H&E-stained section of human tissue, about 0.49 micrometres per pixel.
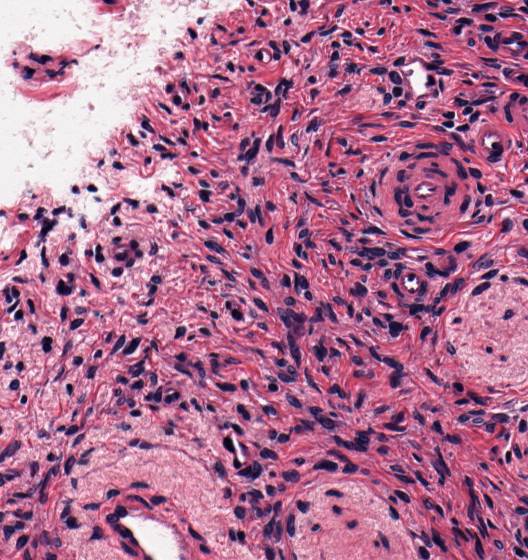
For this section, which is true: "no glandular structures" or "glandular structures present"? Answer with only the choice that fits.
No glandular structures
